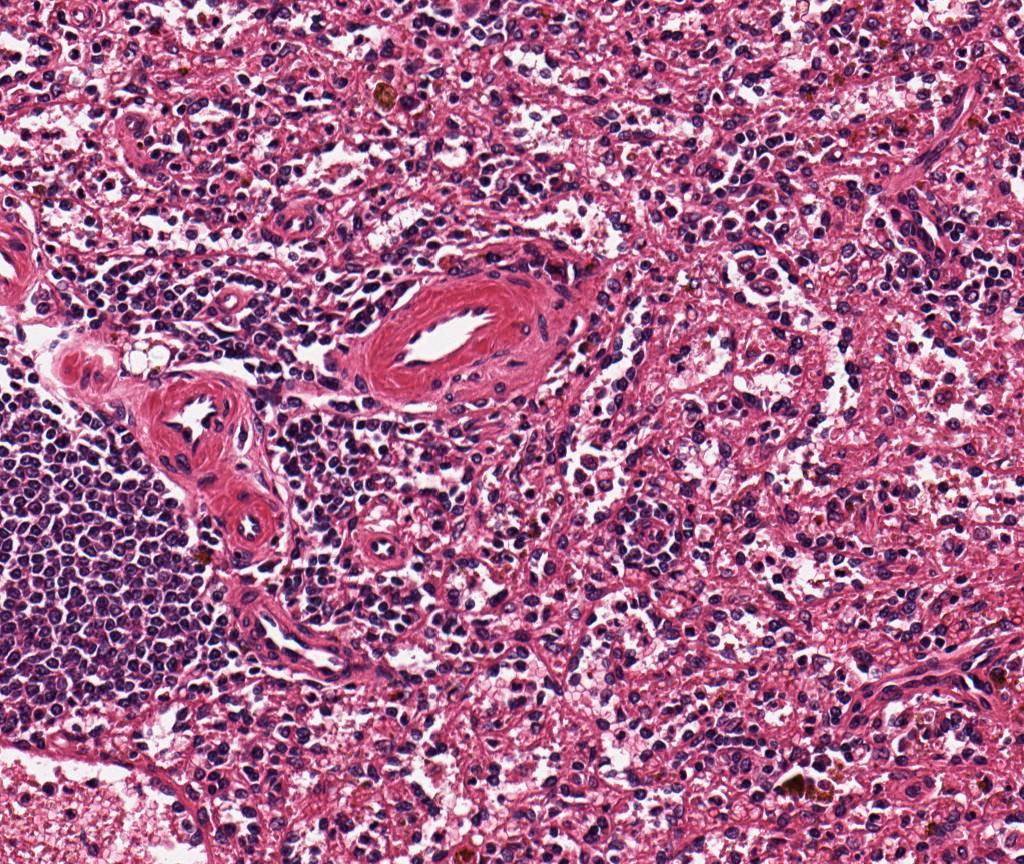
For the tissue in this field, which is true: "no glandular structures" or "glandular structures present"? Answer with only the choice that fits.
No glandular structures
